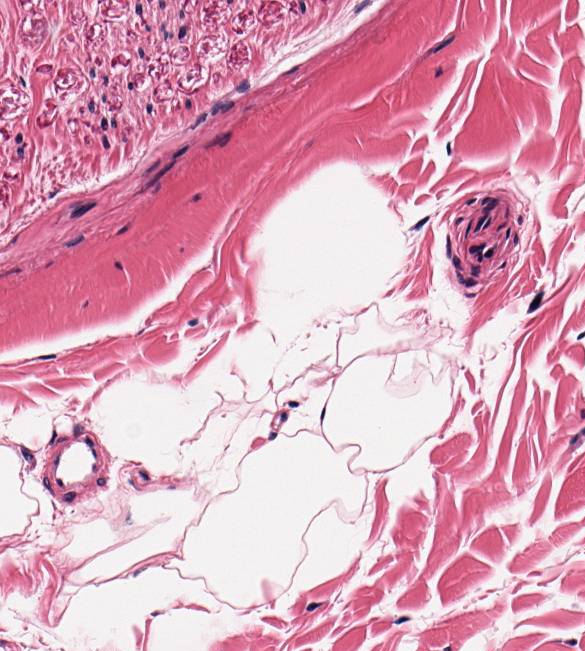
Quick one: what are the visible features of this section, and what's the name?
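At upper left, a bundle of many small rounded profiles, cut in cross-section, carries scattered small dark nuclei. A thick band of dense, evenly pink collagen with sparse elongated dark nuclei borders it, running diagonally from upper right toward the left edge. Coarse pink collagen bundles, separated by white clefts and holding few nuclei, lie along the right side and lower right. This section is tibial nerve.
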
